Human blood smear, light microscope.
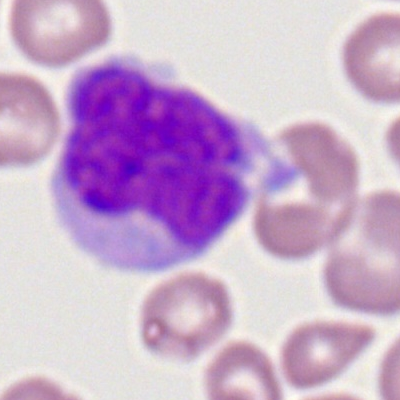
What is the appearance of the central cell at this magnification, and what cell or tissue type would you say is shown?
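Nucleus occupies most of the cell. Nuclear outline folded, several clefts running across it. Cytoplasm pale bluish grey. No distinct granules in the cytoplasm. Verdict: monocyte.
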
